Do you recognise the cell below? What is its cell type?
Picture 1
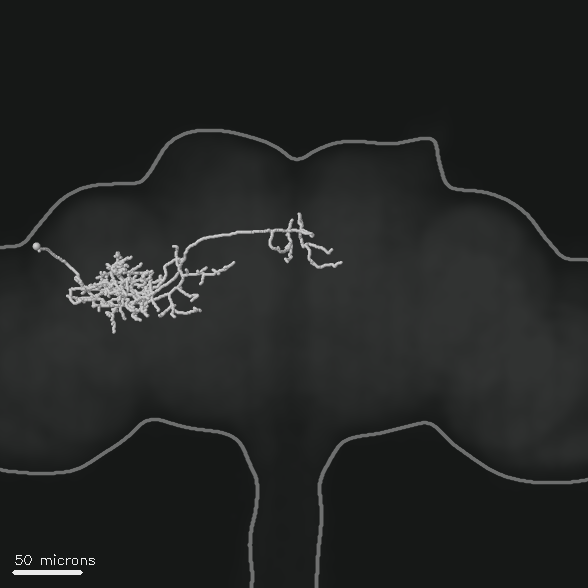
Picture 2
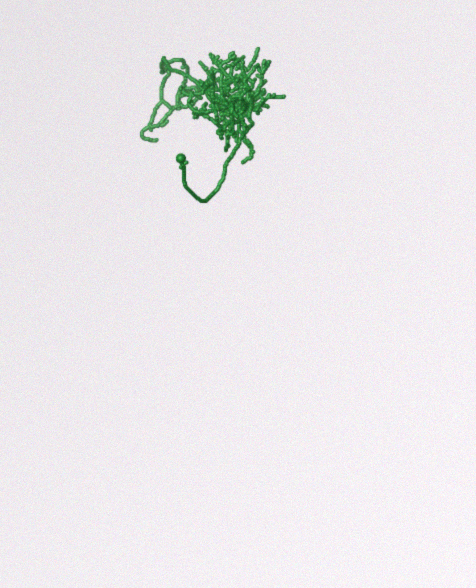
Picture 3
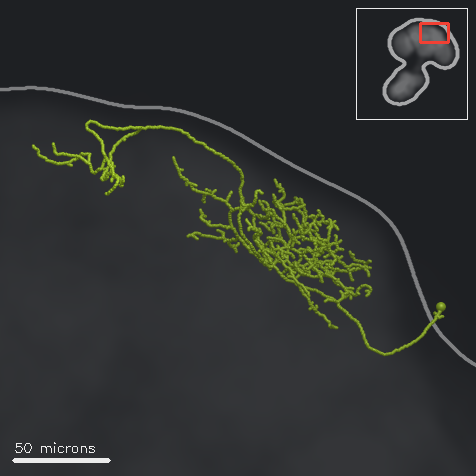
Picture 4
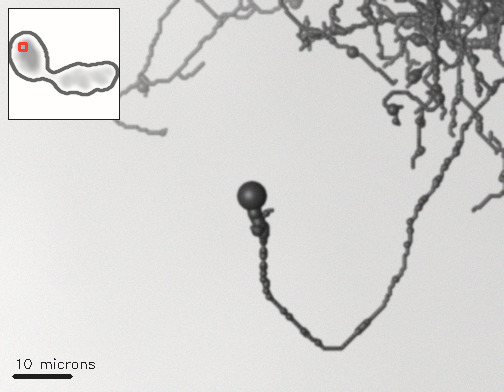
SLP113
